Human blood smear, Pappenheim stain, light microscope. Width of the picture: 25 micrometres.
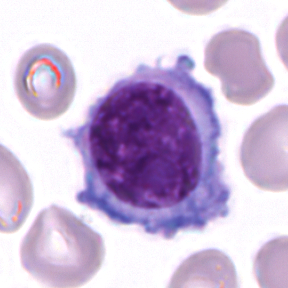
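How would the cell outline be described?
Irregular and bumpy, studded with small knob-like projections, plainest along the lower edge.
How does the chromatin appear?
Dark purple and coarsely clumped.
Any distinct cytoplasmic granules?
None.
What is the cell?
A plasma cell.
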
